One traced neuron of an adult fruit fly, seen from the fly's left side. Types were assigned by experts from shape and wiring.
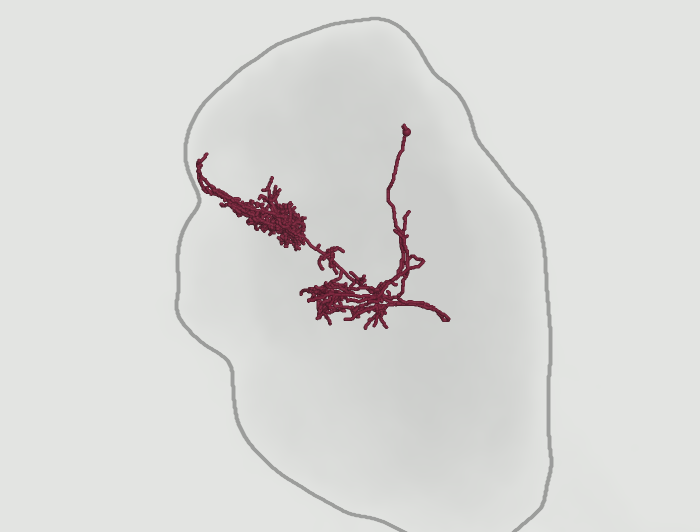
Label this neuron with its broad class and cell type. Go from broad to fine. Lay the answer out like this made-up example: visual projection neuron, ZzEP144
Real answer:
central-brain intrinsic neuron, VES054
